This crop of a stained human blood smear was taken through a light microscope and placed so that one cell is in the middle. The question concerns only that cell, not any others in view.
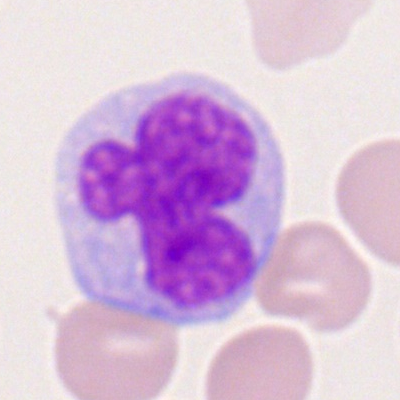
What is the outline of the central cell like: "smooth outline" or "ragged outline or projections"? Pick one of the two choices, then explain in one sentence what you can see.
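Smooth outline. The cell outline is rounded and smooth, without projections.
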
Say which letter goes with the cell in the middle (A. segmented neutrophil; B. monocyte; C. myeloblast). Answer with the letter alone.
B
